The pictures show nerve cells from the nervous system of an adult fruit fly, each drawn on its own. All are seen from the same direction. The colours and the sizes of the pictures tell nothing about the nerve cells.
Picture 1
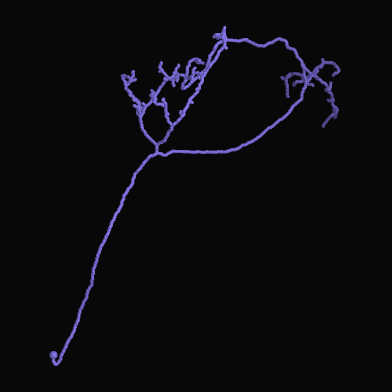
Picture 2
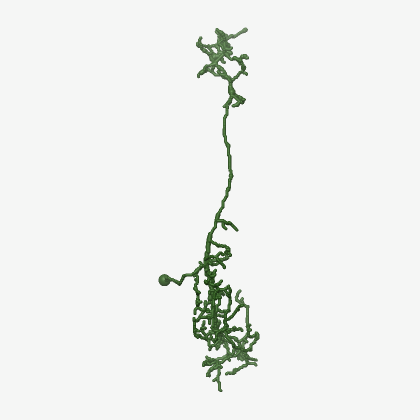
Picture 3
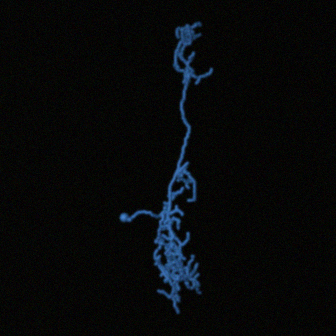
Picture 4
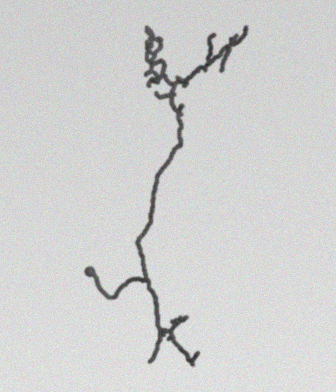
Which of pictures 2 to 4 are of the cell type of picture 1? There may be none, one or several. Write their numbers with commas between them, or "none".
none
